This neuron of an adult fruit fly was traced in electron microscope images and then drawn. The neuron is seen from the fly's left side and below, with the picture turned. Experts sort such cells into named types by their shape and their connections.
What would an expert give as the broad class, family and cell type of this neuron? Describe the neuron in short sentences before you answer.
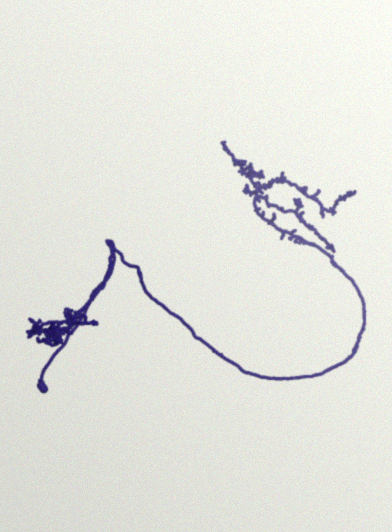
Its cell body lies at the lower left of the picture. As drawn here it is wider than it is tall. It is a visual projection neuron. Its family is hemilineage VPNd3. Its cell type is LC9.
